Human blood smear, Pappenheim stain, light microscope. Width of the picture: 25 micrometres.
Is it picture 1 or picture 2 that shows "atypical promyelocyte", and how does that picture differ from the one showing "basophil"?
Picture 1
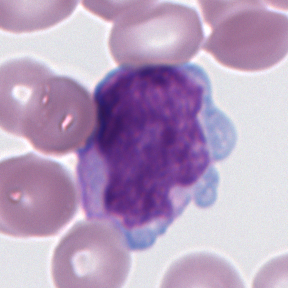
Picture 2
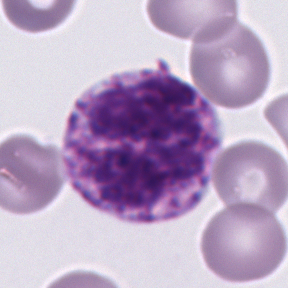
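Quick version: the atypical promyelocyte is picture 1, the basophil picture 2. The big difference is granules, with coarse dark violet ones of varying size, unevenly packed, scattered over the whole of the basophil including its nucleus, while the pale blue cytoplasm in picture 1 shows no coarse granules.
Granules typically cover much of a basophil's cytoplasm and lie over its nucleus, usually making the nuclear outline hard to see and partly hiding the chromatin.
In picture 1 the nucleus is one irregular mass, not split into separate lobes, and it fills most of the cell. Shape differs too: the atypical promyelocyte has an irregular outline with rounded pale blue blebs bulging from its right side, whereas the basophil is round, nearly circular, with just a small knob-like projection at the top. The basophil is about 14 micrometres across.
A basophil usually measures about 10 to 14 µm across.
Red cells lie close around it on several sides without covering it.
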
